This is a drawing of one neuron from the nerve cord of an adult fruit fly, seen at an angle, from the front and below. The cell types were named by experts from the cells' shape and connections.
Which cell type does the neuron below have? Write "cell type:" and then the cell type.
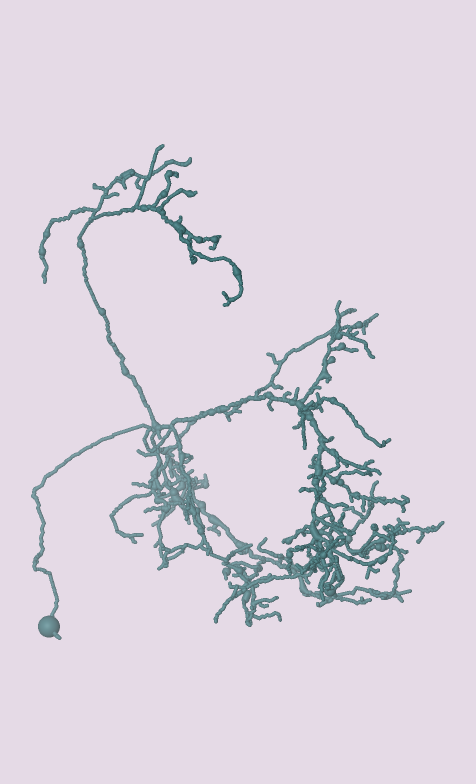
cell type: IN04B079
